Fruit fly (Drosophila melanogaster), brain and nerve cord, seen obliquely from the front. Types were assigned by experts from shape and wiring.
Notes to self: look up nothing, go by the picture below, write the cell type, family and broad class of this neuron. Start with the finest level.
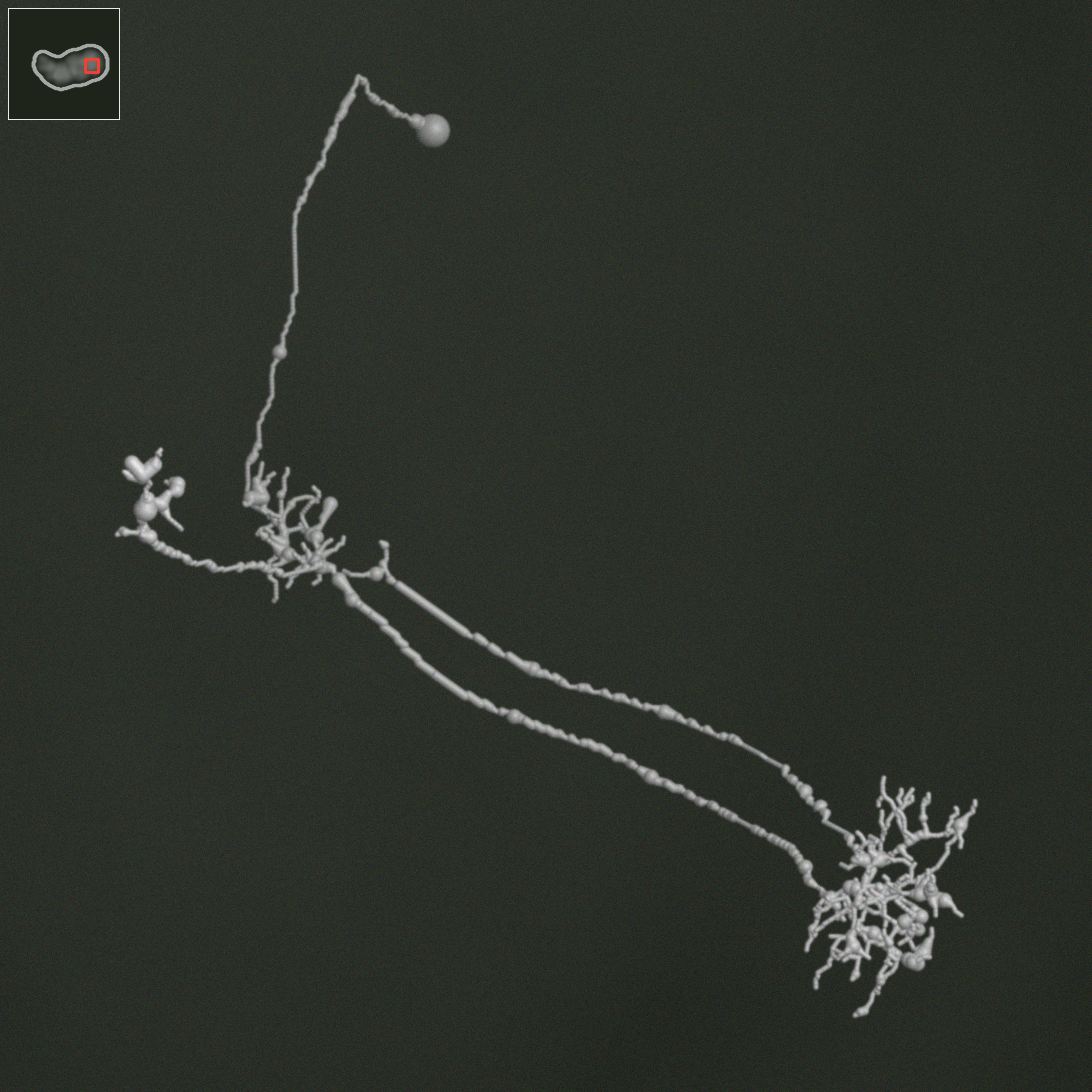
Y3; Y; optic-lobe intrinsic neuron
